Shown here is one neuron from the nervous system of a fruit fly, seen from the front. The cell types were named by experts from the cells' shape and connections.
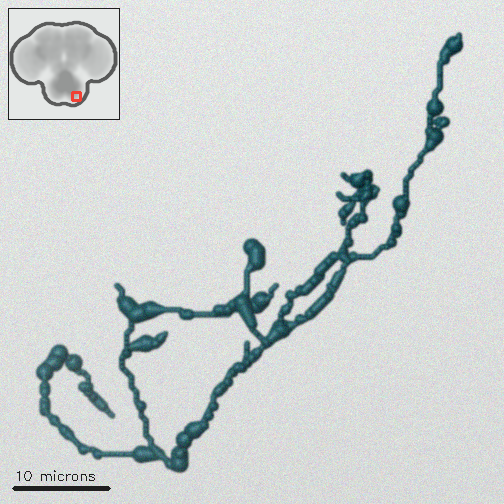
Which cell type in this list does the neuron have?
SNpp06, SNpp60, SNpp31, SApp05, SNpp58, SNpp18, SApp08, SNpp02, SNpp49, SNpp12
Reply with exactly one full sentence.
As a matter of cell type, the neuron is SNpp49.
